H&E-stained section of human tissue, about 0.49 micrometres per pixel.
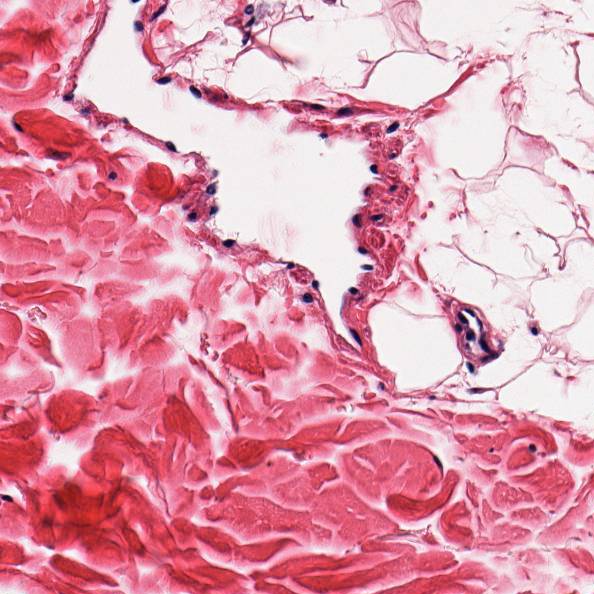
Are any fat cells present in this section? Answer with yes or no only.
Yes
